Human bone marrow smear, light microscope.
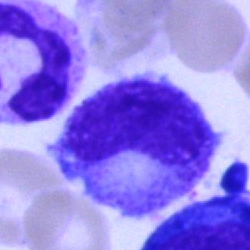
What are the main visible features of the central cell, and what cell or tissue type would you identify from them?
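To begin, the outline is roughly round, with a slightly frayed, uneven edge. Next, the nucleus is kidney-shaped, occupies the upper part of the cell, and has its indented side facing downward. Last, the cytoplasm below the nucleus is pale lilac. This cell is a metamyelocyte.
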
